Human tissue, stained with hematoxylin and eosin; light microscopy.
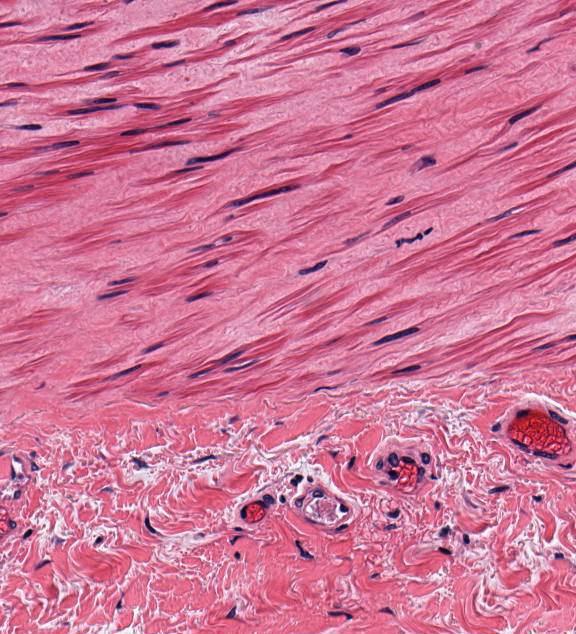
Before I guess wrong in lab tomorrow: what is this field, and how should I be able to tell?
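The tunica media of an artery forms the main structure here: a compact band of parallel pink fibres across the upper two-thirds, above looser connective tissue in the lower third. Its fibres run obliquely, rising from lower left to upper right, with elongated dark nuclei scattered along and aligned with them.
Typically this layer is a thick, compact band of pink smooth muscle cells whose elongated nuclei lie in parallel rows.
No cross-striations are seen.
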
